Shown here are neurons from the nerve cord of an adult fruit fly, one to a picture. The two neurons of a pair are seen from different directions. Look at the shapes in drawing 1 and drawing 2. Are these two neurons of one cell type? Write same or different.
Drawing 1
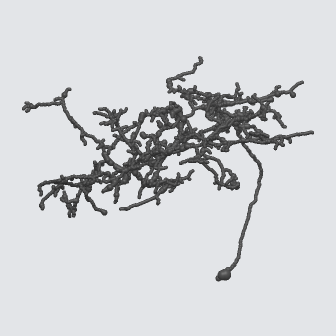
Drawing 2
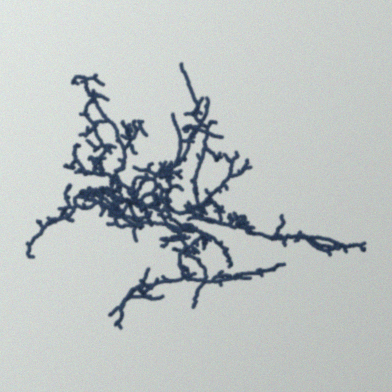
same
